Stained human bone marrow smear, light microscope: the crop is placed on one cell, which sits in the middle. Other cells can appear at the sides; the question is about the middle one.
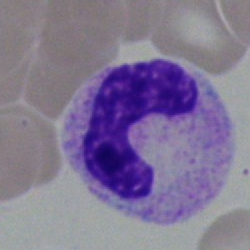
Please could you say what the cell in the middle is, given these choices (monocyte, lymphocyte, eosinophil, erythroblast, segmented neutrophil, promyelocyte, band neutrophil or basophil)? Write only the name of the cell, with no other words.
band neutrophil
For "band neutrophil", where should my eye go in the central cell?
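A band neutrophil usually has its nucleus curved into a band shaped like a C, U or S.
This one is bent into a C, with the open side facing right.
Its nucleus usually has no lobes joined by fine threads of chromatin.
Here too the nucleus runs as one continuous band rather than splitting into lobes linked by thin strands.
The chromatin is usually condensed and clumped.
That matches the dark purple, coarsely clumped chromatin in this band neutrophil. Fine lilac granules are scattered through the cytoplasm as well. Nothing shown here goes against the name.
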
